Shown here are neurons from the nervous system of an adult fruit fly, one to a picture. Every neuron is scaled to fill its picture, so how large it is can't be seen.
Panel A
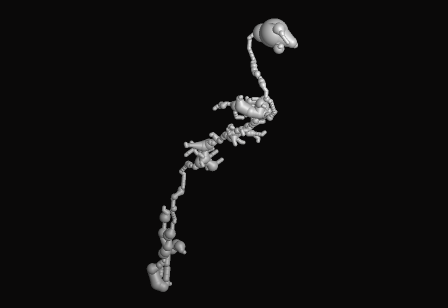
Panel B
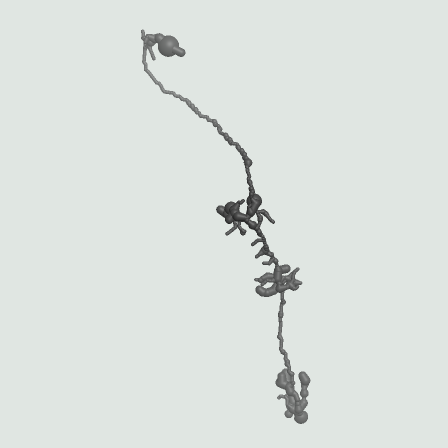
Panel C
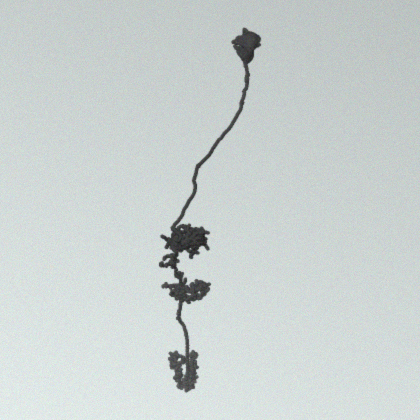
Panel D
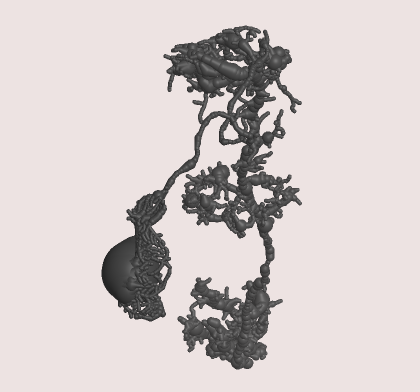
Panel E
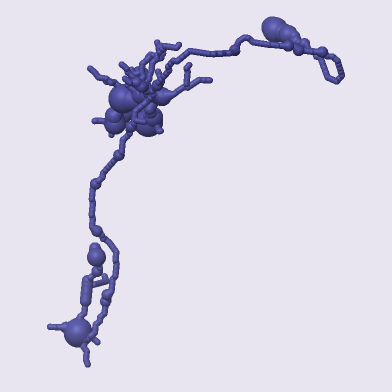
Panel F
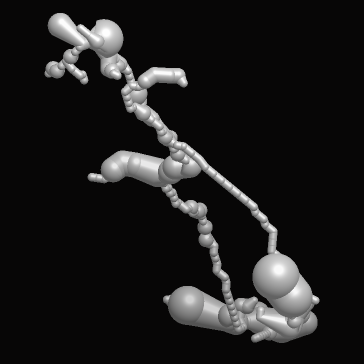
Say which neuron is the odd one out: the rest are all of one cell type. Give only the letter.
E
